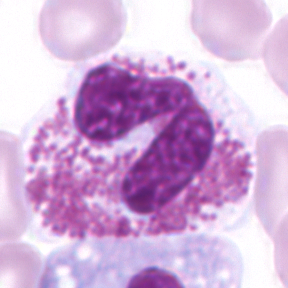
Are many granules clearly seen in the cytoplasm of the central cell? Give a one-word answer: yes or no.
Yes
